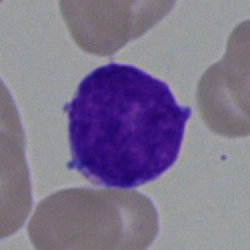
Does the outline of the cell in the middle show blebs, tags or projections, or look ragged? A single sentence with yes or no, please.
Yes, a rough outline, ragged or with projections, blebs or tags, belongs to this cell.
